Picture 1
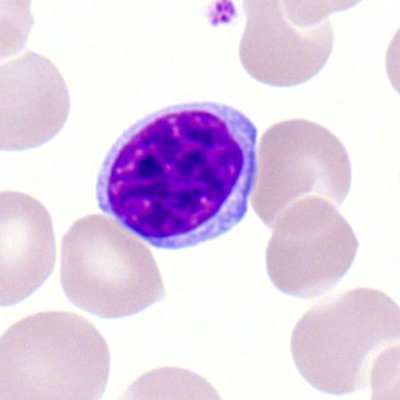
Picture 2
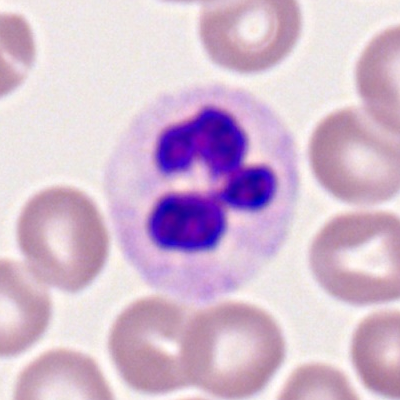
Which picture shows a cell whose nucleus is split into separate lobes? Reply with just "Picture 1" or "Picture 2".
Picture 2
